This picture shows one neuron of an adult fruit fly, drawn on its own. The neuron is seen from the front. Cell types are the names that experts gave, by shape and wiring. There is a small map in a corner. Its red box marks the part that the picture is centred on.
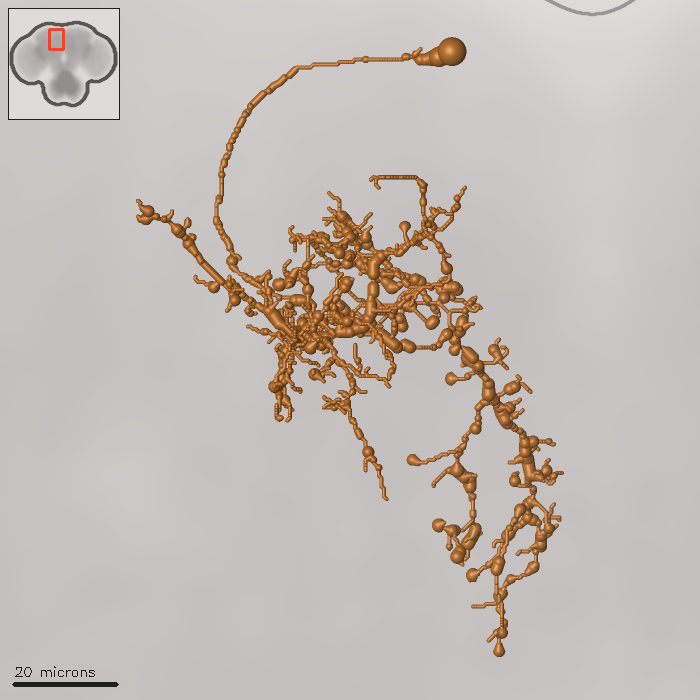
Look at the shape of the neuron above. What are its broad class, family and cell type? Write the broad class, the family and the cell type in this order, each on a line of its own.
central-brain intrinsic neuron
hemilineage SMPp&v1_posterior
SMP441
